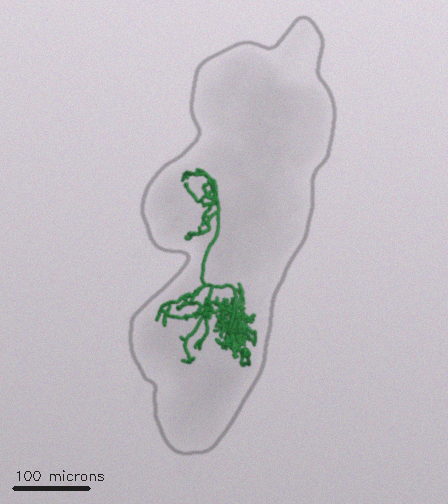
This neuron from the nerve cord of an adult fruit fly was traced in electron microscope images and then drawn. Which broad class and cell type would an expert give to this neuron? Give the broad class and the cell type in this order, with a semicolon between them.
nerve-cord intrinsic neuron; INXXX107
